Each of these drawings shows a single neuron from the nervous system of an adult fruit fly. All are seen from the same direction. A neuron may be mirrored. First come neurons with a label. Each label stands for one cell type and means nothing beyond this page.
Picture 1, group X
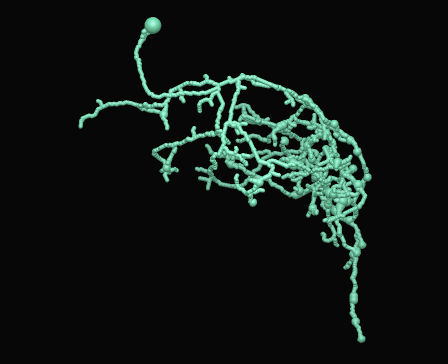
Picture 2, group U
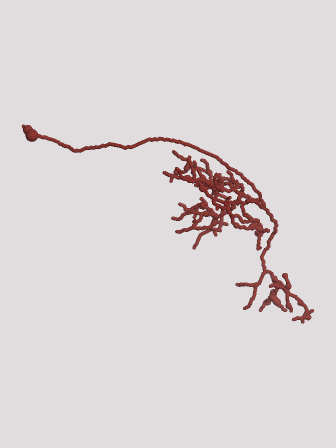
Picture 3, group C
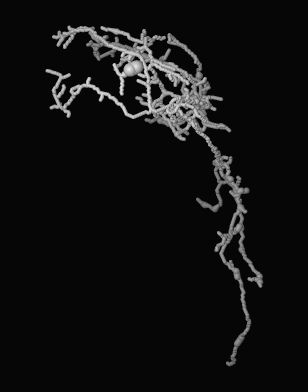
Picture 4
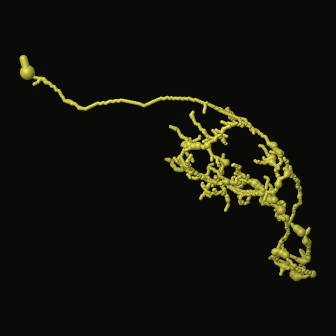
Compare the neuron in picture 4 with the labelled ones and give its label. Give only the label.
group U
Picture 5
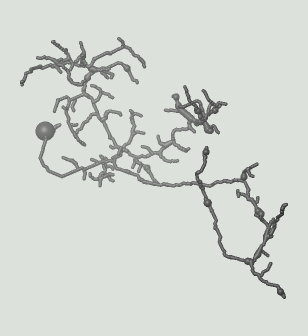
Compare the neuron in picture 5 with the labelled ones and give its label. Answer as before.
group C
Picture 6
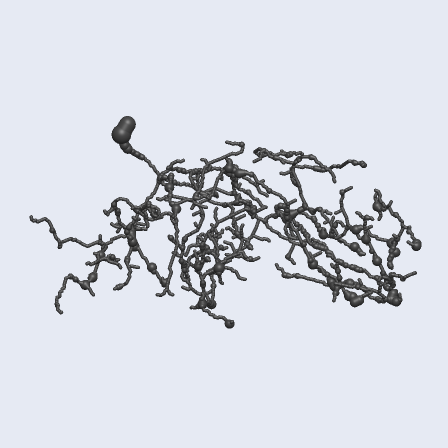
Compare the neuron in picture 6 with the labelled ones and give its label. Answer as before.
group X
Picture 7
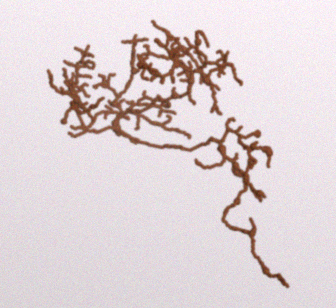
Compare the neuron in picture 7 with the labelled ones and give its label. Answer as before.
group C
